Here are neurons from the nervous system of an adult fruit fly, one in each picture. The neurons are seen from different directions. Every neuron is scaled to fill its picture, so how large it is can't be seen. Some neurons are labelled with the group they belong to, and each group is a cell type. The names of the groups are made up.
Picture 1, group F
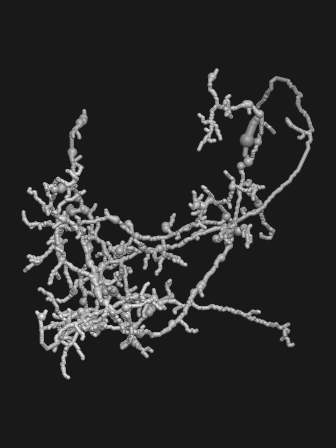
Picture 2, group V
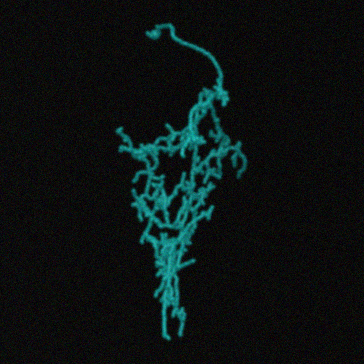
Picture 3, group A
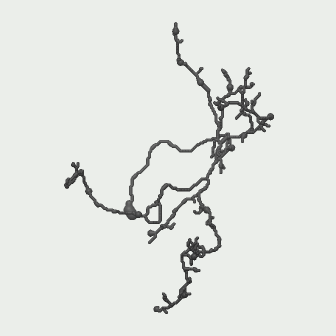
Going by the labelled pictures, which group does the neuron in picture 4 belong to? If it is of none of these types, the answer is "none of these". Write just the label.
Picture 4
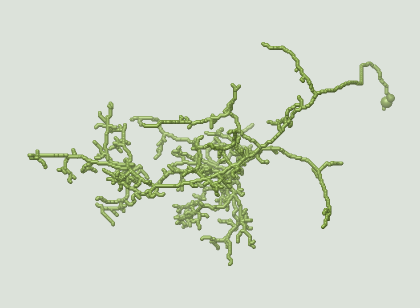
group F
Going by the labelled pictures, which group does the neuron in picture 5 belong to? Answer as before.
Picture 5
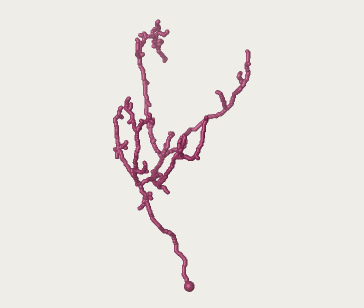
group A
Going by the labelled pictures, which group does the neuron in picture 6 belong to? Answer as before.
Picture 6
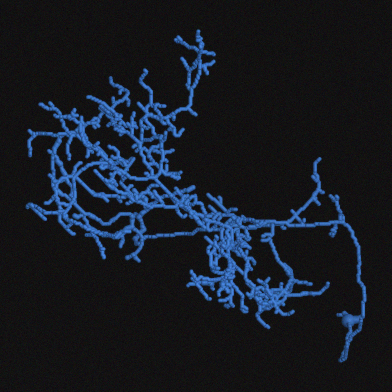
group V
